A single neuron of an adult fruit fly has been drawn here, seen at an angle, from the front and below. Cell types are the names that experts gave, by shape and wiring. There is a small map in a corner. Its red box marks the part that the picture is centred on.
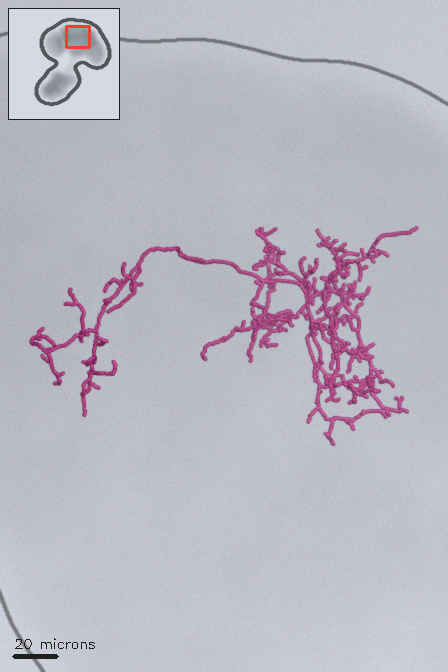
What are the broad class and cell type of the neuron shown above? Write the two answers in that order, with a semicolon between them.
central-brain intrinsic neuron; CL235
